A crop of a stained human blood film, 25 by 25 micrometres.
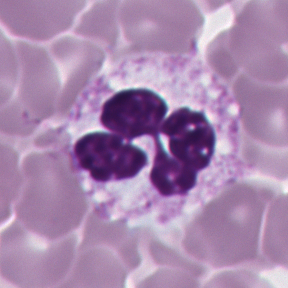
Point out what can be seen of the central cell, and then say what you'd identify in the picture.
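Here the nucleus breaks up into separate lobes, linked by thin strands. Chromatin's dense, dark purple and clumped. There's plenty of cytoplasm, very pale, holding fine, small pinkish-violet granules. It's a segmented neutrophil.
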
